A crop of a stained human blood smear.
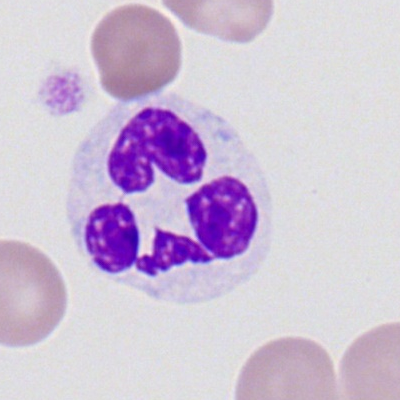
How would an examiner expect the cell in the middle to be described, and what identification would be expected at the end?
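The nucleus has split into several separate lobes, arranged around a pale central space. The chromatin is dark purple and coarsely clumped, with small lighter patches. Around the lobes runs a wide rim of pale lilac-grey cytoplasm, with no large coarse orange or dark purple granules in it. It's a segmented neutrophil.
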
